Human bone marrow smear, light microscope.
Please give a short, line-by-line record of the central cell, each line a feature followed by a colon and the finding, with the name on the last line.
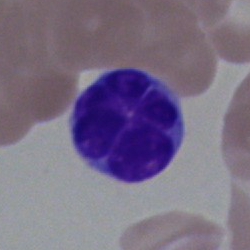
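Nucleus: deep clefts divide it into lobes that meet near the centre of the cell
Extent: the nucleus fills almost the whole cell
Chromatin: dense, dark purple throughout the lobes
Cytoplasm: a scant pale blue rim, clearest at the lower left
Cell: lymphocyte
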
